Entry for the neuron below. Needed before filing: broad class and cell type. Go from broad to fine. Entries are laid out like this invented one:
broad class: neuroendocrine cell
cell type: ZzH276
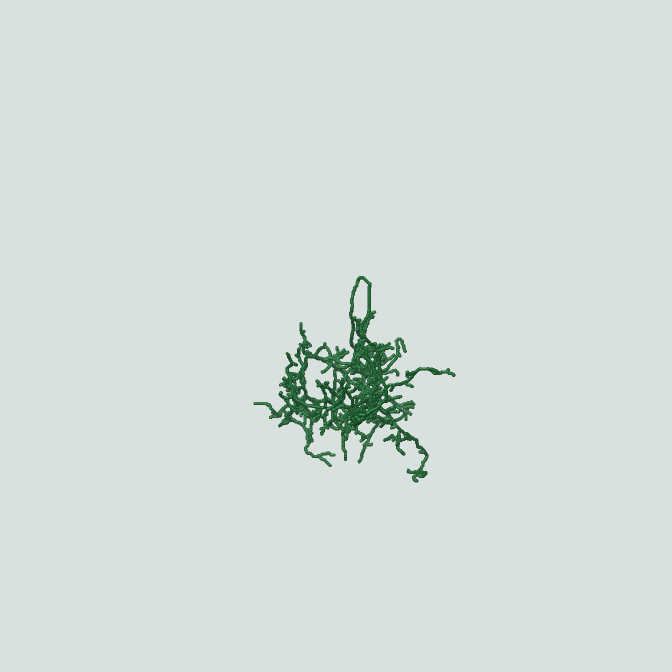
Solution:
broad class: central-brain intrinsic neuron
cell type: PS164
